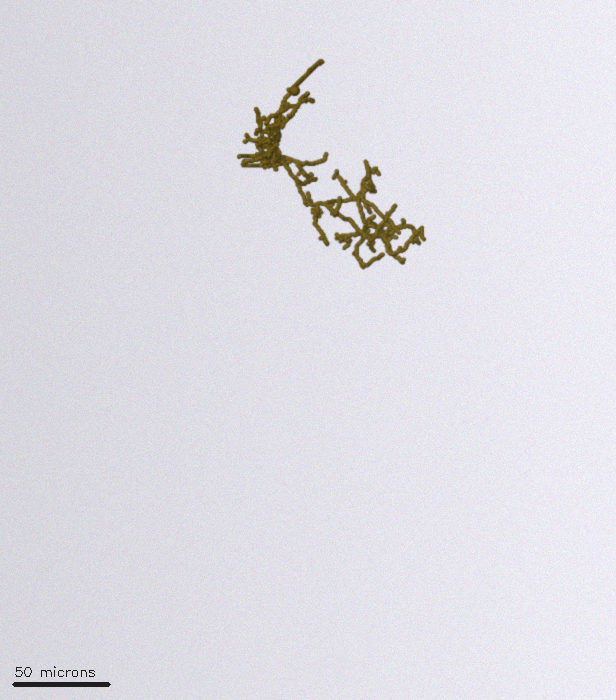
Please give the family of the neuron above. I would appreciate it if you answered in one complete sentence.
The family that includes this neuron is hemilineage SLPad1_anterior.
